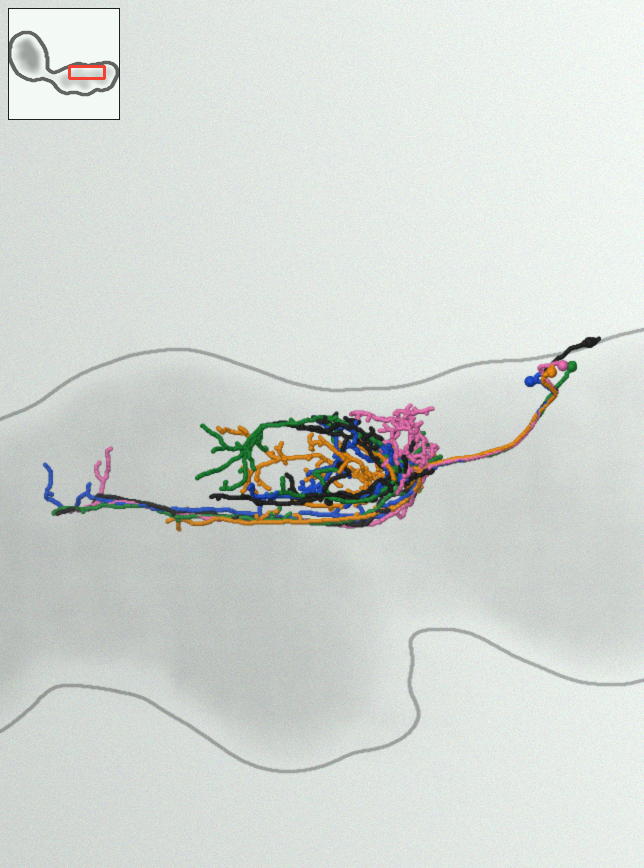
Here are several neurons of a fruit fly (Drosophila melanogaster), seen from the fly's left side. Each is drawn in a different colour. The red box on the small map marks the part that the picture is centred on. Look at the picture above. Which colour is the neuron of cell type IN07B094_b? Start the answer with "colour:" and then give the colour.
colour: black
